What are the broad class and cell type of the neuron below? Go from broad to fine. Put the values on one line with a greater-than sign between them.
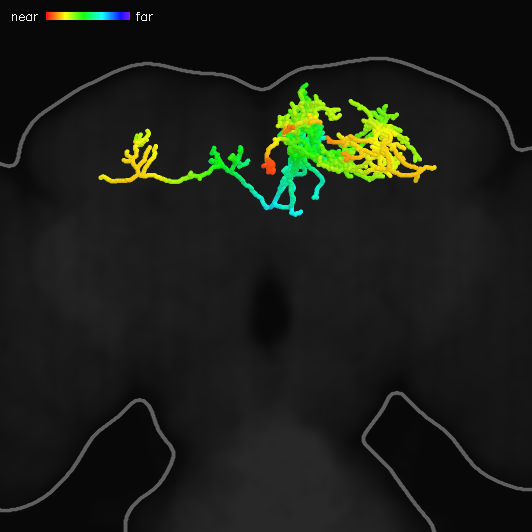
central-brain intrinsic neuron > SMP155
